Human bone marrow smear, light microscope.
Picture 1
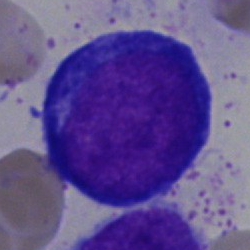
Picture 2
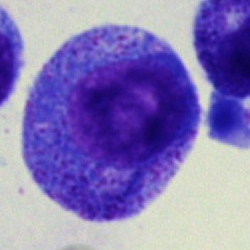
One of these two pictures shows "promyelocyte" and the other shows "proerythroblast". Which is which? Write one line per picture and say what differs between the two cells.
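Picture 1: proerythroblast. No granules are seen in the cytoplasm.
Picture 2: promyelocyte. Numerous reddish-purple granules are scattered throughout the cytoplasm.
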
